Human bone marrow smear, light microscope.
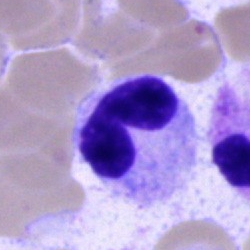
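Band neutrophil in the middle of a stained human bone marrow smear under the light microscope. Its nucleus is a thick curved band, bent into a horseshoe whose hollow opens toward the lower right. The chromatin is dense and dark purple all the way through, and the cytoplasm holds only fine, faint granules.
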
